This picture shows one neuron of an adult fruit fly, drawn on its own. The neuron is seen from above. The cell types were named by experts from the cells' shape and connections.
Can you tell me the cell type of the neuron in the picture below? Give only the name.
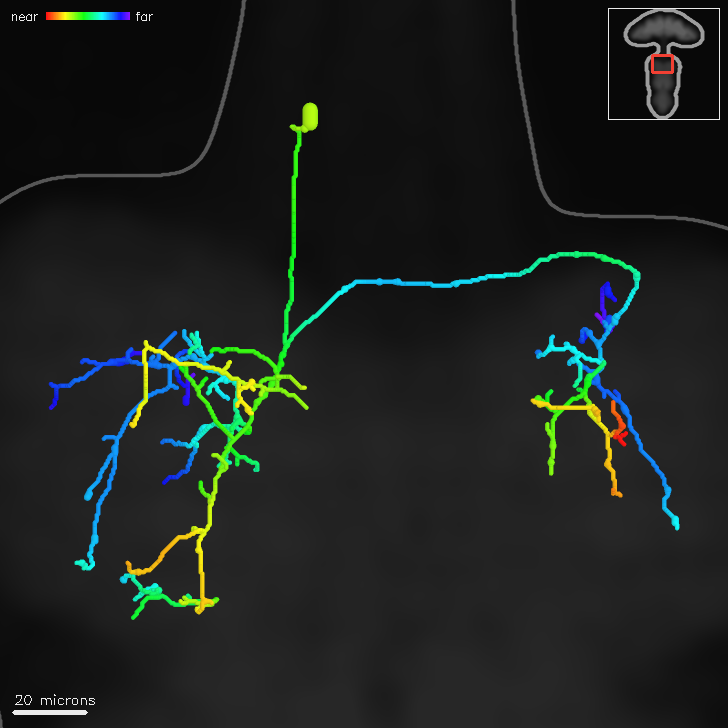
IN01A052_b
